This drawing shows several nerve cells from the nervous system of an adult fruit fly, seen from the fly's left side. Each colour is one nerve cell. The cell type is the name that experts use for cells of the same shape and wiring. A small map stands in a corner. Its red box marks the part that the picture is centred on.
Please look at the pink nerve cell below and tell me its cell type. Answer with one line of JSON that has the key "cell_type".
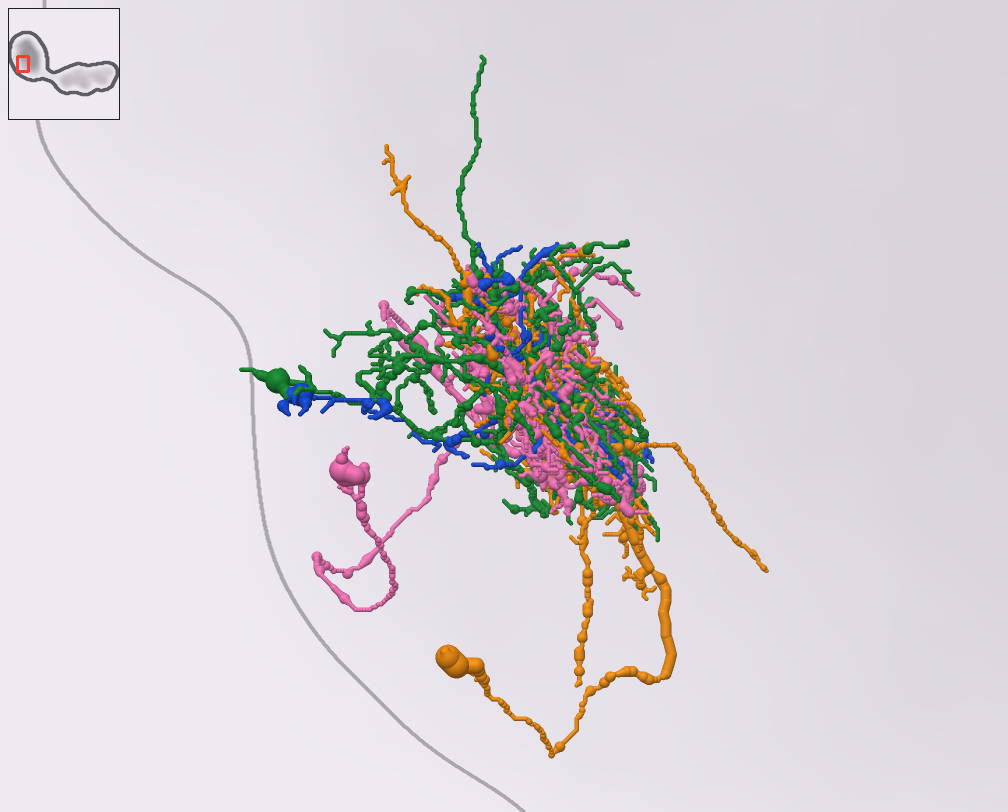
{"cell_type": "GNG202"}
